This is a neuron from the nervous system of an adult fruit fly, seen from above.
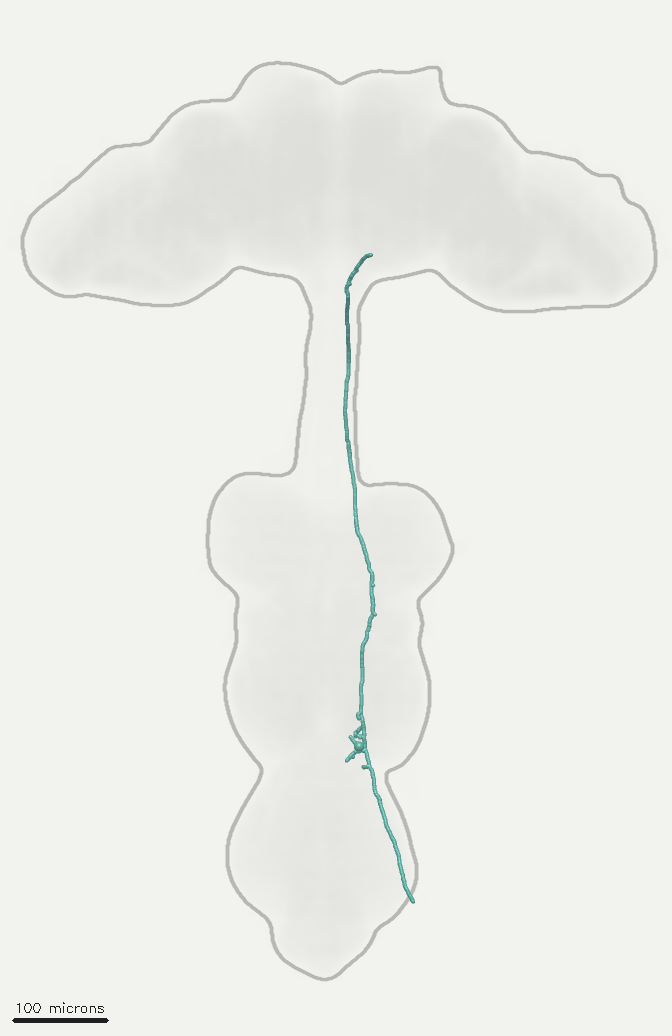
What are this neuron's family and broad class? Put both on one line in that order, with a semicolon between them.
class mechanosensory proprioceptive; sensory neuron ascending to the brain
